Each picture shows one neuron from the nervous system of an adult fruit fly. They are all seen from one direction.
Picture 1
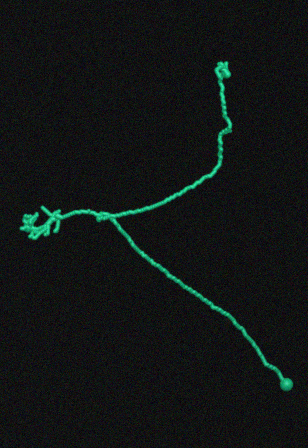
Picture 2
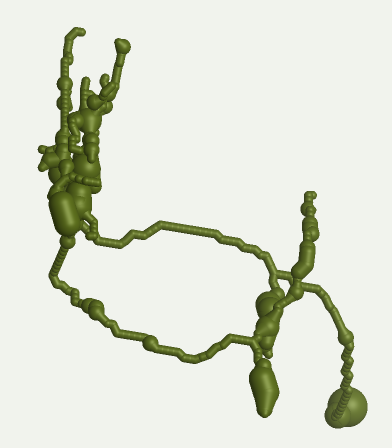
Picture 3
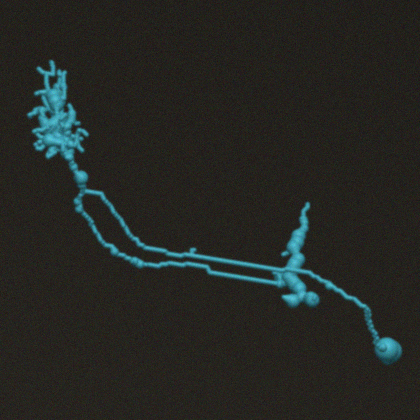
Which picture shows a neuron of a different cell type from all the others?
1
